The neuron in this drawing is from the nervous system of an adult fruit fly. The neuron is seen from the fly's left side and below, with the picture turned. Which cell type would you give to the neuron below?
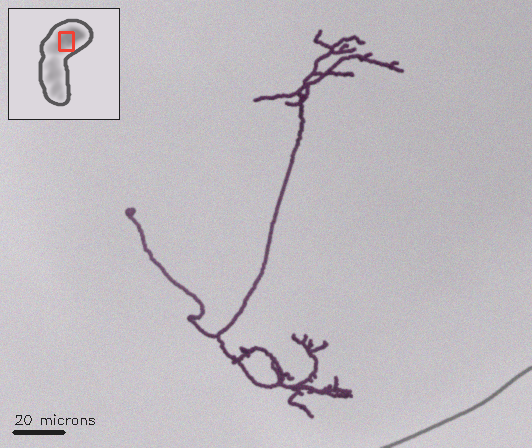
PLP046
